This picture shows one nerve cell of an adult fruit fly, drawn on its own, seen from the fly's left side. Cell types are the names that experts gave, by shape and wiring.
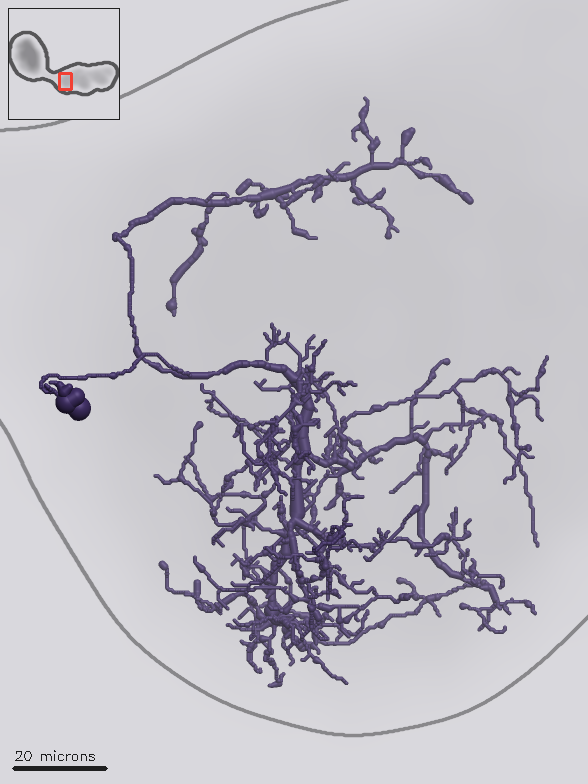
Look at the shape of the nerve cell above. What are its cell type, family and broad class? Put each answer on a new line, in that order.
IN16B033
hemilineage 16B
nerve-cord intrinsic neuron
